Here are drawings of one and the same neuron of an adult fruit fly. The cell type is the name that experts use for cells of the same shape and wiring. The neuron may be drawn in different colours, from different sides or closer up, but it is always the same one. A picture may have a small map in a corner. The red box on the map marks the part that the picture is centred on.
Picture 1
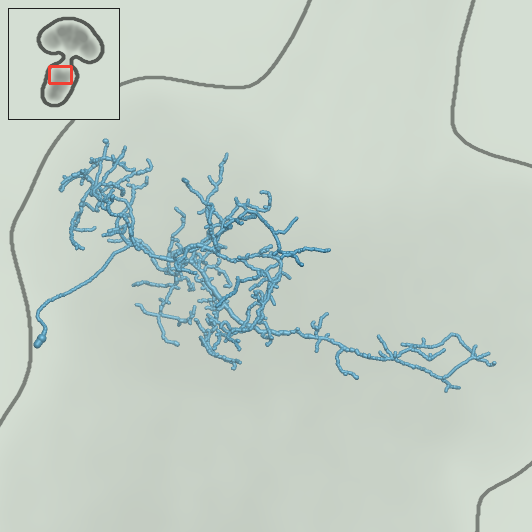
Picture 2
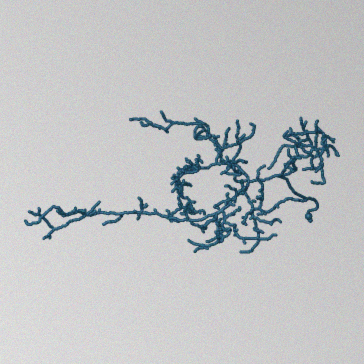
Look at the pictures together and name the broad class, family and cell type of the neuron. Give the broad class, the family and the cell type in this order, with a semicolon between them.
nerve-cord intrinsic neuron; hemilineage 20A.22A; IN20A.22A011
